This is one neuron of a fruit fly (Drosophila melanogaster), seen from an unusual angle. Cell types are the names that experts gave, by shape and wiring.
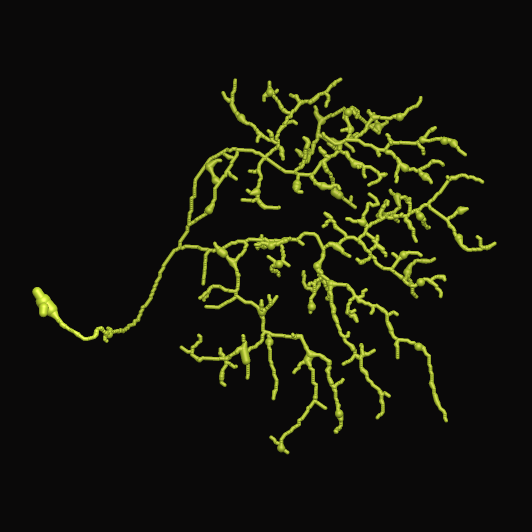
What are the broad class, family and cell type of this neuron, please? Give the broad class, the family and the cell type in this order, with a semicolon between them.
optic-lobe intrinsic neuron; Cm; Cm17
